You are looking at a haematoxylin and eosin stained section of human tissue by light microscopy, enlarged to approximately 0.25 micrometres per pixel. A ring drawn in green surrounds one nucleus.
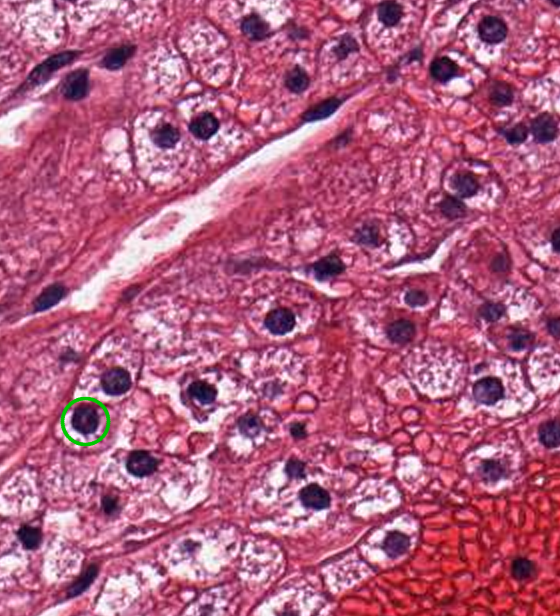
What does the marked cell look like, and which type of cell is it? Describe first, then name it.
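The nucleus is round, with a smooth, sharp edge and dark, fairly even staining. The cytoplasm is pale pink and bubbly, filled with many small clear vacuoles. The cell lies in a cord of similar vacuolated cells, with another cell directly above it and a thin pink fibrous strand running along its left side. It is an adrenal cortical cell.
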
